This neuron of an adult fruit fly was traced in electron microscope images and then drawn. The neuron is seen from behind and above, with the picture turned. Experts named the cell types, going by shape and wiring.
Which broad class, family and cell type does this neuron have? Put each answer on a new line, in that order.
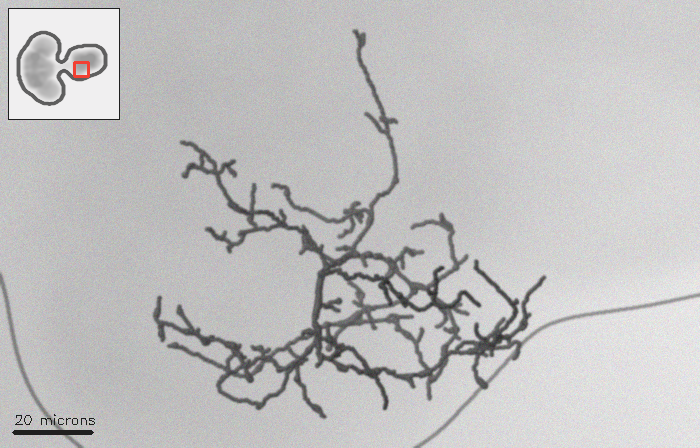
nerve-cord intrinsic neuron
hemilineage 20A.22A
IN20A.22A029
